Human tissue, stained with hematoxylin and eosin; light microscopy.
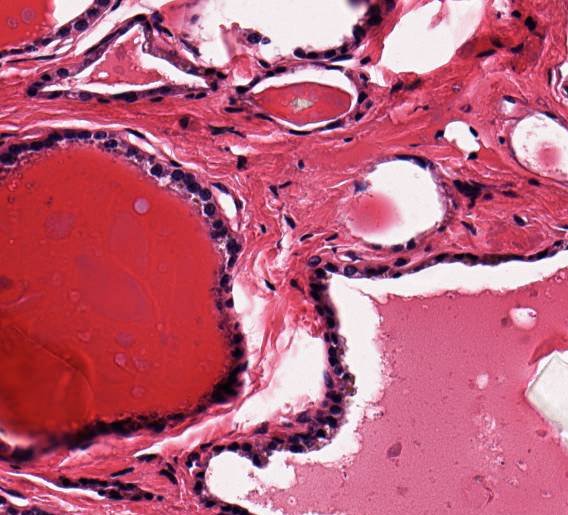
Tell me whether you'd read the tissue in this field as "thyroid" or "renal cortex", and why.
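It is thyroid rather than renal cortex. The field is rounded spaces of varying size, each lined by epithelium and separated by bands of pink fibrous stroma. A single layer of flattened to low cuboidal cells lines them, with small, round, darkly stained nuclei. Near the top centre, a small oval space contains red material.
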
